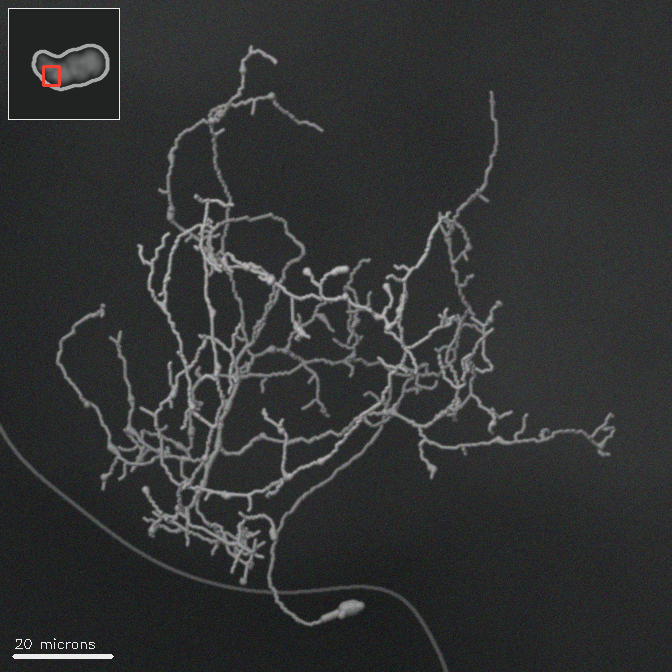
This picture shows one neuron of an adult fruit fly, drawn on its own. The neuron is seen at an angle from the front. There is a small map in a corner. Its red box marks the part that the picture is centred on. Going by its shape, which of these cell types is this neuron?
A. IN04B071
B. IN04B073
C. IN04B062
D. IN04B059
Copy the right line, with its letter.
A. IN04B071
